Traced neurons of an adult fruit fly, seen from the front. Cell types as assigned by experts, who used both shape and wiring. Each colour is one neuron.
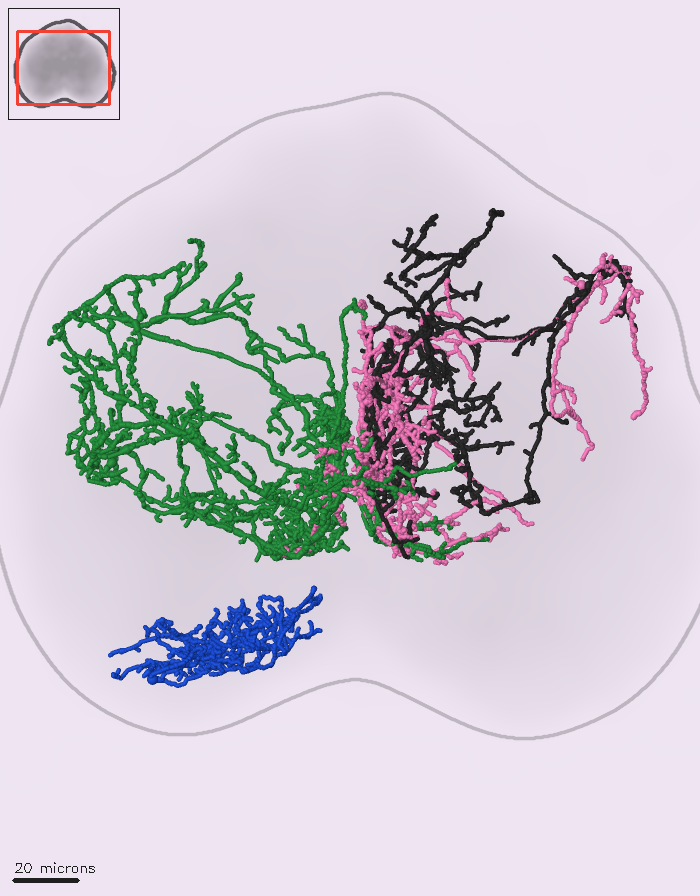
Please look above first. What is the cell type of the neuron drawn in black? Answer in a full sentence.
The cell type is IN04B083.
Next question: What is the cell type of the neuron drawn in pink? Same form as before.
The cell type is IN04B064.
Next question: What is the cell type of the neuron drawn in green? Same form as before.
The cell type is IN04B005.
